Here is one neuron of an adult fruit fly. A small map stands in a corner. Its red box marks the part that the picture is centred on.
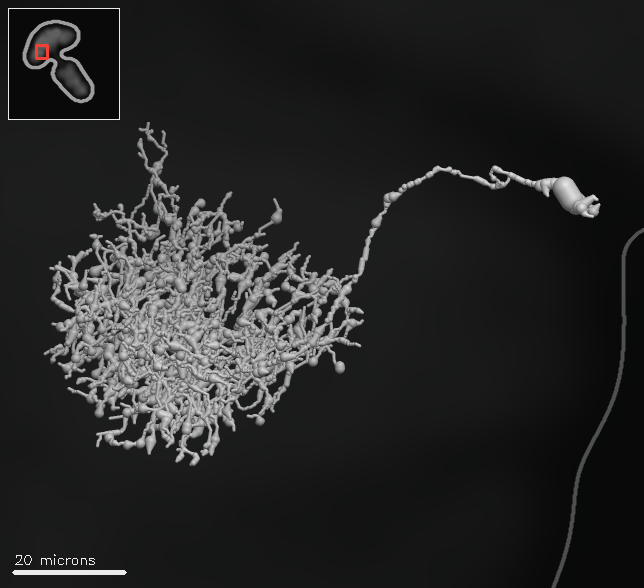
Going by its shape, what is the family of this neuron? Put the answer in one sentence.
The family is Li.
